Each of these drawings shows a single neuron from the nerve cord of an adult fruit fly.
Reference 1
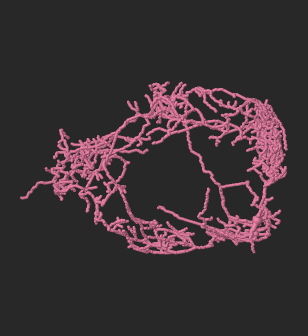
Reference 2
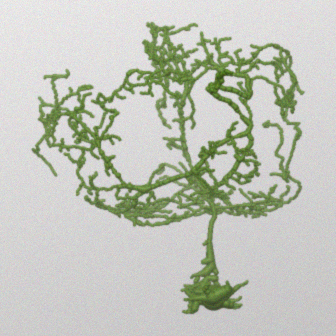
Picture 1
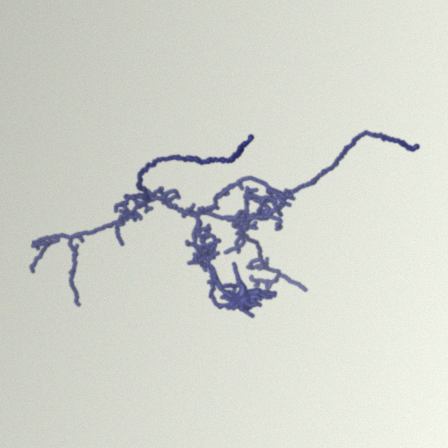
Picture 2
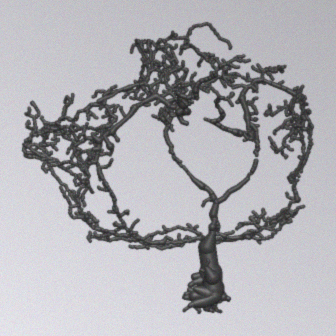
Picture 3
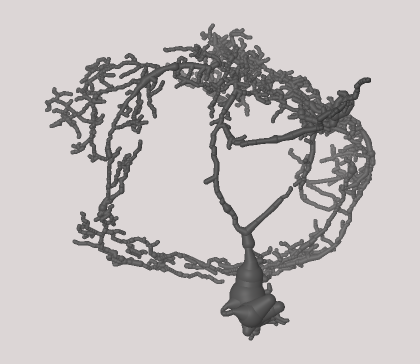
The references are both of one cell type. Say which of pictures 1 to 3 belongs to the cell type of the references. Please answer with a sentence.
Picture 3 shows a neuron of the same cell type.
